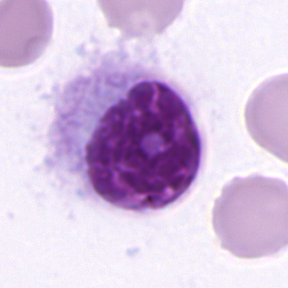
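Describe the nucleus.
Roughly oval, with a small notch at its upper left.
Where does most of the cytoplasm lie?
Left of the nucleus, where the border fades indistinctly into scattered fragments; only a thin rim lies right.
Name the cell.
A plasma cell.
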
